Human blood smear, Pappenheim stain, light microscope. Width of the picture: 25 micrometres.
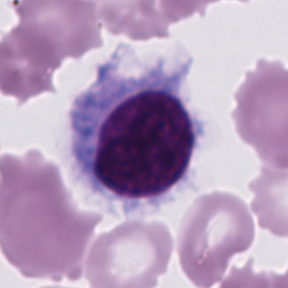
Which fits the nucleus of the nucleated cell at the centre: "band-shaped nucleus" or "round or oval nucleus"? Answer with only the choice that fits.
Round or oval nucleus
